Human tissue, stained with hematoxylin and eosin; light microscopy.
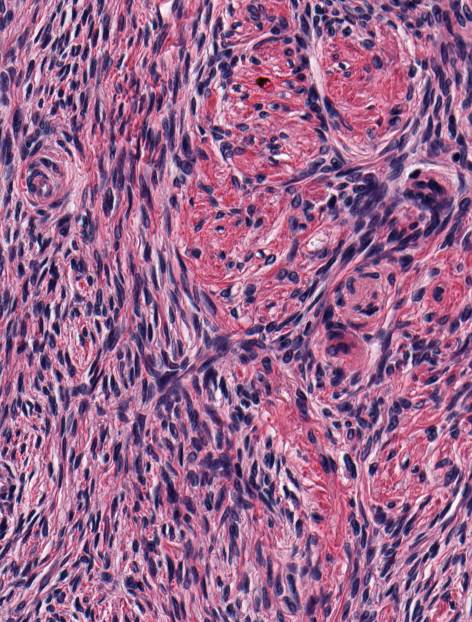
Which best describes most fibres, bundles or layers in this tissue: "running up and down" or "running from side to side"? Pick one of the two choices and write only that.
Running up and down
